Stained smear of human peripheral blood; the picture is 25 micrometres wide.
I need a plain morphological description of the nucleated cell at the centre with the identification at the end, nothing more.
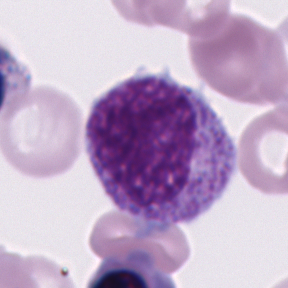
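The cytoplasm here makes a lilac-blue crescent on the right side of the cell. Right beside the nucleus, you'll find a paler area within that cytoplasm. Along the upper edge, small wispy projections stand out. Across, the cell is about 13 micrometres. It is a myelocyte.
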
